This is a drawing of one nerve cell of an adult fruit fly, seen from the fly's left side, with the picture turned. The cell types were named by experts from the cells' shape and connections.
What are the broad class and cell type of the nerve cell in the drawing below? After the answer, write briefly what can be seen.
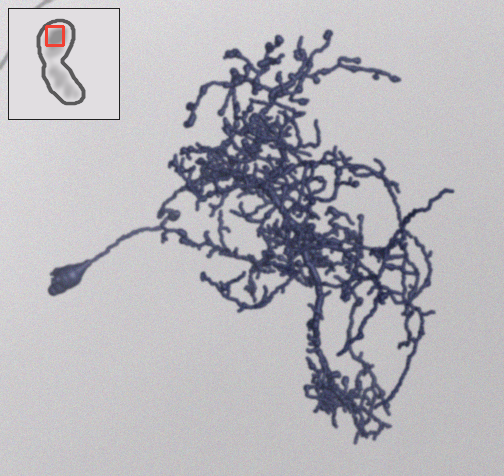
Its broad class is central-brain intrinsic neuron. It is of cell type AVLP370_a. Its cell body lies on the left of the picture. More than a hundred branch ends can be seen.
